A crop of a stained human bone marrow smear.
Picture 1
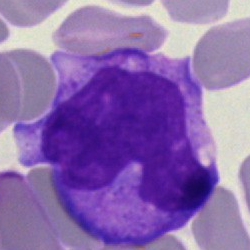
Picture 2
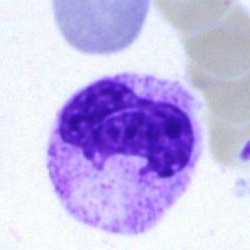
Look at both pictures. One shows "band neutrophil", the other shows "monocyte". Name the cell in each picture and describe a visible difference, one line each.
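Picture 1: monocyte. The nucleus fills most of the cell.
Picture 2: band neutrophil. The cytoplasm is plentiful and pale lilac-pink.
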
